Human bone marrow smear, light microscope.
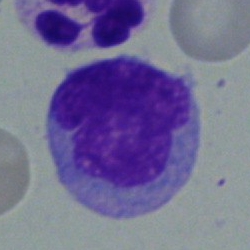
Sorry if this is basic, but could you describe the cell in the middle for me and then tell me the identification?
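Nucleus set toward the top of the cell, notched on its left side. Chromatin dark purple and patchy, with small paler spots scattered through it. Cytoplasmic rim widest below the nucleus. Cell: monocyte.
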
